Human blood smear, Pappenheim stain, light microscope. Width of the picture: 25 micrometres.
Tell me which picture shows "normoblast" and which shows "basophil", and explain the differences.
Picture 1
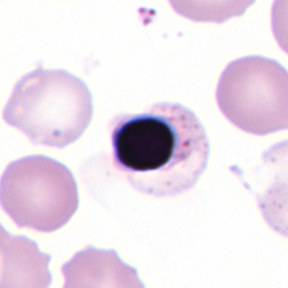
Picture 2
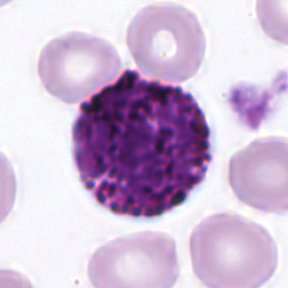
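The normoblast is in picture 1 and the basophil in picture 2. Both cells are round in outline, the normoblast roughly so, while the basophil's edge is finely bumpy where granules sit at the rim. The basophil measures about 13 micrometres across.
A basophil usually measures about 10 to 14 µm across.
The normoblast's nucleus stains an almost uniform very dark purple, with no nucleoli visible.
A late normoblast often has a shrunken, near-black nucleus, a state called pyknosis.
In the basophil, the nucleus cannot be outlined at all, because coarse dark purple-black granules lie over it as well as around it.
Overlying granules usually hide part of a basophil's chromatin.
The cytoplasm differs just as clearly: in the normoblast it is pale pinkish-grey, much wider on the right of the nucleus than on the left, with fine purple dots scattered through it.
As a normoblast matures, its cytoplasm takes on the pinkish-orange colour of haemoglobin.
In the basophil, granules crowd the whole cell and reach right out to its edge, with a mottled violet colour showing between them.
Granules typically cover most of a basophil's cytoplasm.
No clear vacuoles are visible in the basophil.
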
